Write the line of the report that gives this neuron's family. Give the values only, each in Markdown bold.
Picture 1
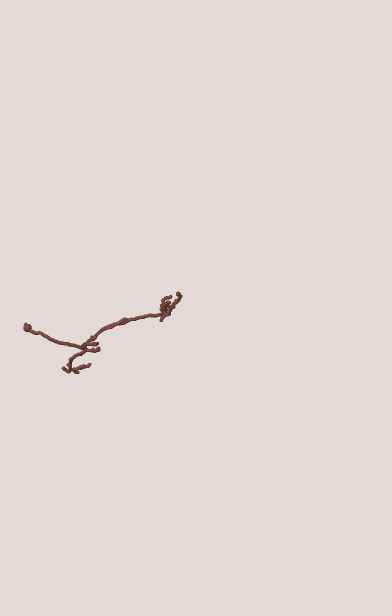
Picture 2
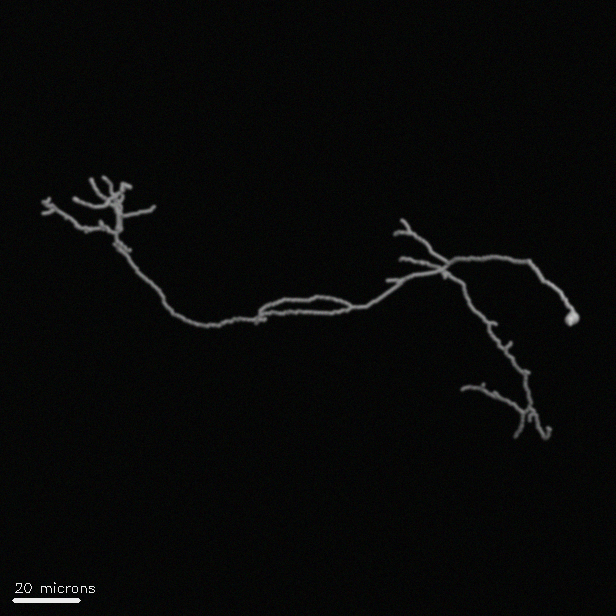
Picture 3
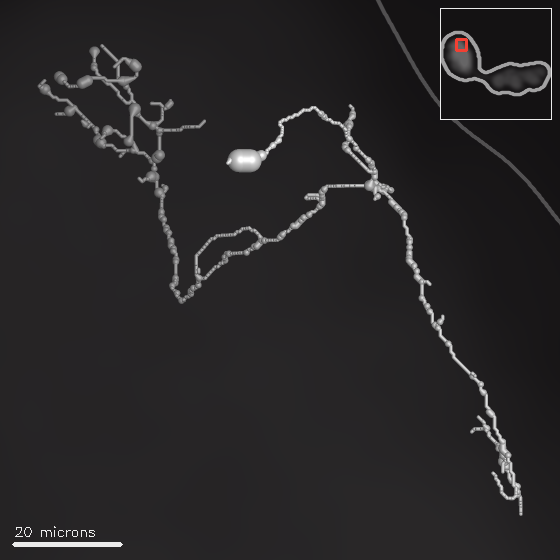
**hemilineage SLPpl1**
